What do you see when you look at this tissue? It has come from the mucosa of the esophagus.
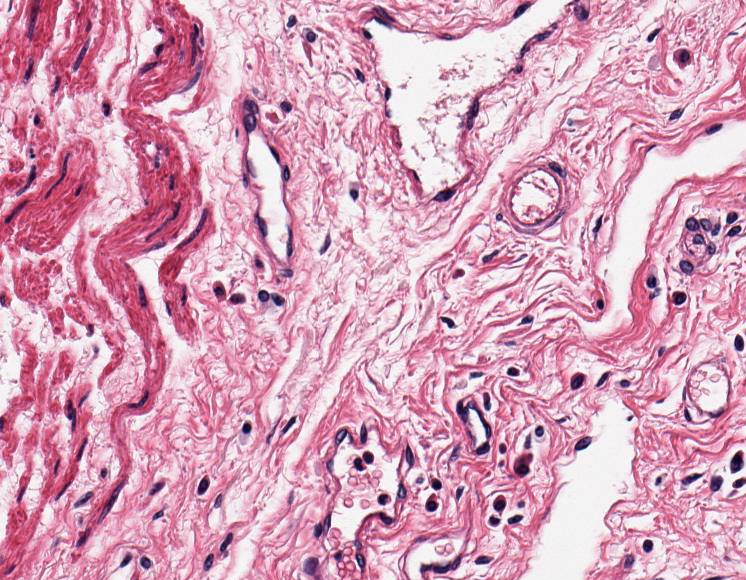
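First, distribution: wavy, intensely eosinophilic fibre bundles take up the left third, loose connective tissue the rest. Second, orientation: these deep red bundles run roughly top to bottom on an undulating course. Third, nuclei: dark and elongated, lying lengthwise along the bundles. Finally, vessels: small lumens in the lower centre hold a few red blood cells.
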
